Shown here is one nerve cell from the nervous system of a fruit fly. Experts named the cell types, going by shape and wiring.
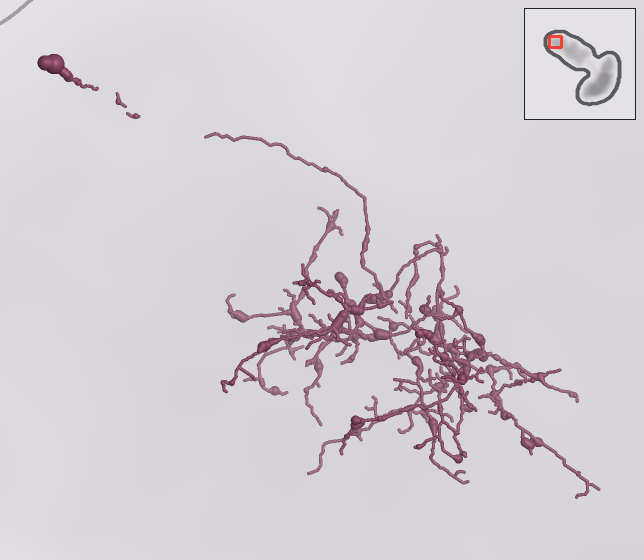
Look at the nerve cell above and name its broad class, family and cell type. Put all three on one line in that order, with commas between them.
nerve-cord intrinsic neuron, hemilineage 01B, IN01B059_b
